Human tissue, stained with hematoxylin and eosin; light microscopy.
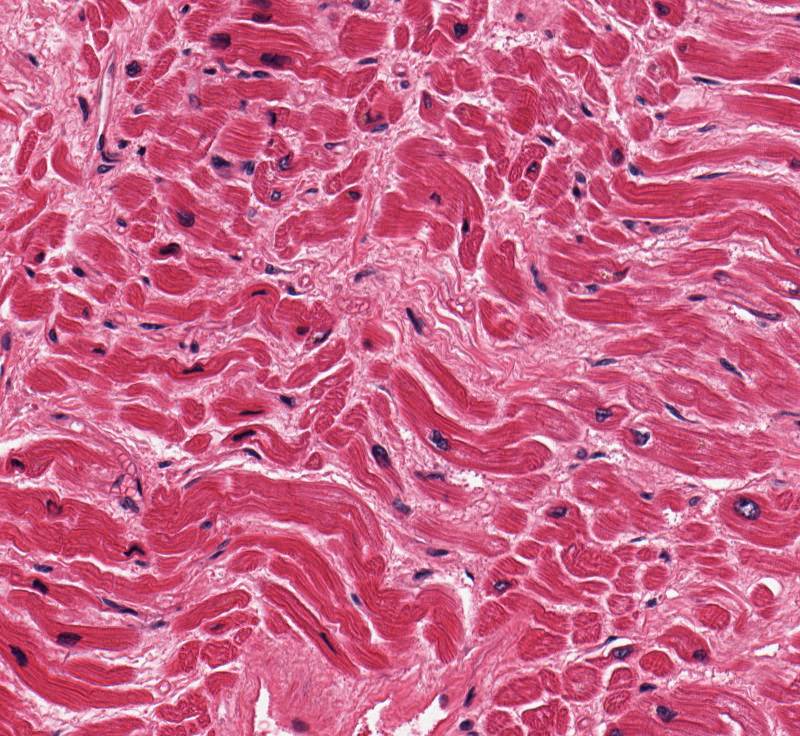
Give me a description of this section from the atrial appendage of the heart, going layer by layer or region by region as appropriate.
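Notice the muscle fibres running in many directions, some cut lengthwise, others across, so the field swirls. Some fibre nuclei have a pale clear halo, as in the cell at the right edge below the middle. Small cells with dark, slender, elongated nuclei dot the stroma.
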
